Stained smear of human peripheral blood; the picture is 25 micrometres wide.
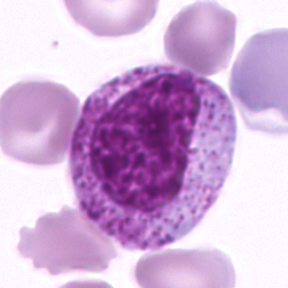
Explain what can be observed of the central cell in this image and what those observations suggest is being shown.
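Notice how the nucleus sits off-centre toward the left, leaving a wider band of cytoplasm on the right. Look closely and you won't find a nucleolus in it. The cytoplasm is a pale pinkish-lilac, with no vacuoles anywhere. The whole cell measures about 15 micrometres across. This is a myelocyte.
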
